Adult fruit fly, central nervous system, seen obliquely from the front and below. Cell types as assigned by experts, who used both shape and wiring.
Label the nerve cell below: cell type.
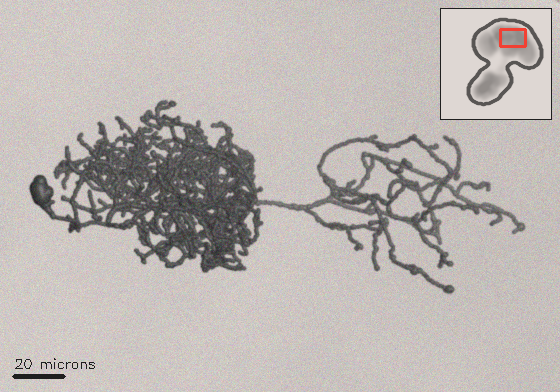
LN60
